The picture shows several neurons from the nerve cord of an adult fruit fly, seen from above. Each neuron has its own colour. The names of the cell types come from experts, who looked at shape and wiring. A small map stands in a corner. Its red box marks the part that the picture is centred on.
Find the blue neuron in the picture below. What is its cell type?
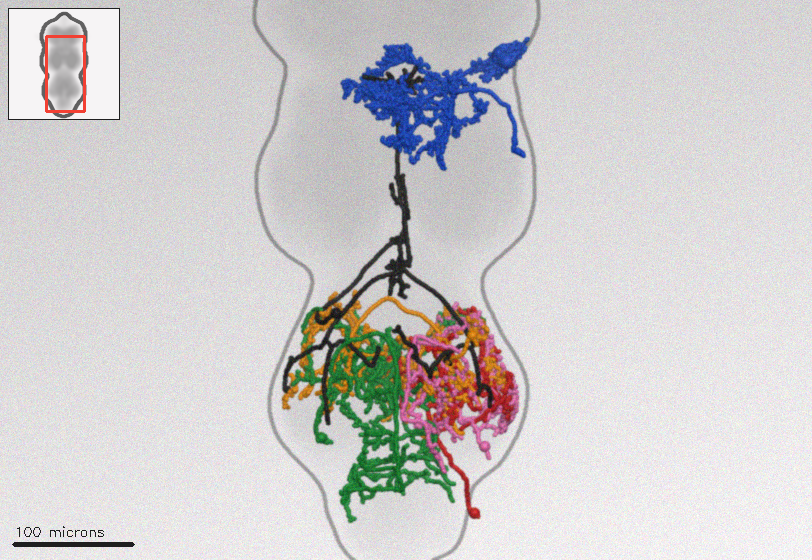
IN03B077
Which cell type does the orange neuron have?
IN19B015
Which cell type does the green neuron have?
IN19A028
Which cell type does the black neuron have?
IN18B055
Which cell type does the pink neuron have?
IN19A027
